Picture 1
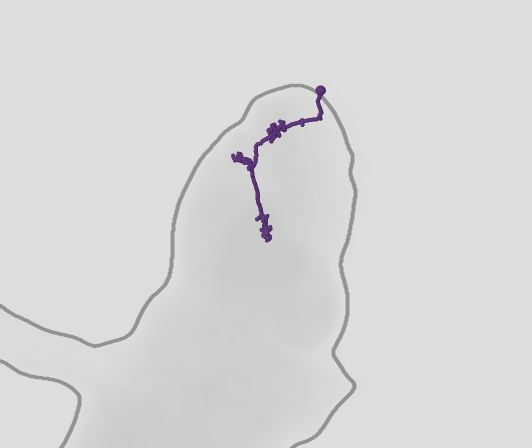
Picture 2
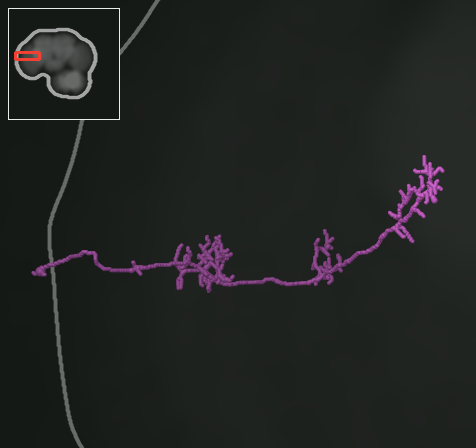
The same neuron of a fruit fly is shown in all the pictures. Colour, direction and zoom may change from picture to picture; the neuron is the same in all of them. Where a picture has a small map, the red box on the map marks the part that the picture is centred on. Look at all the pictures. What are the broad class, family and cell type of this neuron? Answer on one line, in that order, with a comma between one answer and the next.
optic-lobe intrinsic neuron, TmY, TmY17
